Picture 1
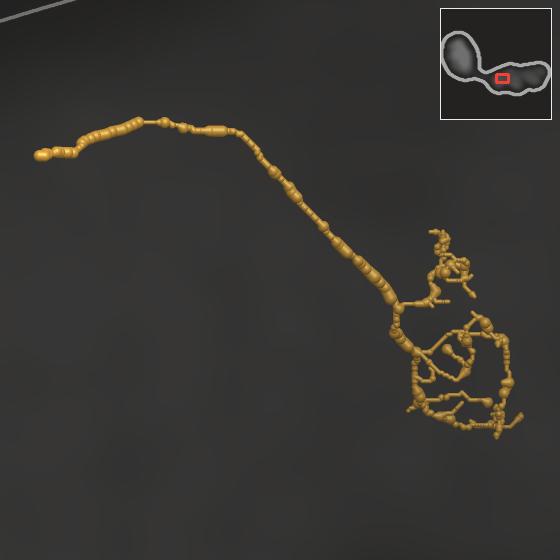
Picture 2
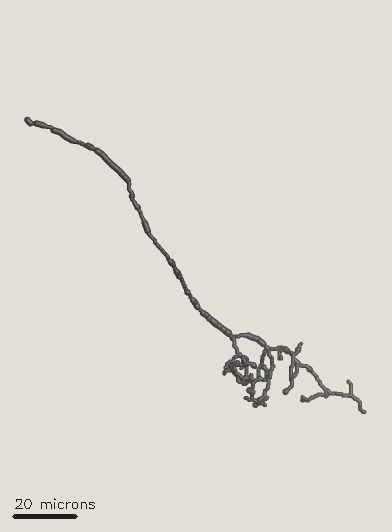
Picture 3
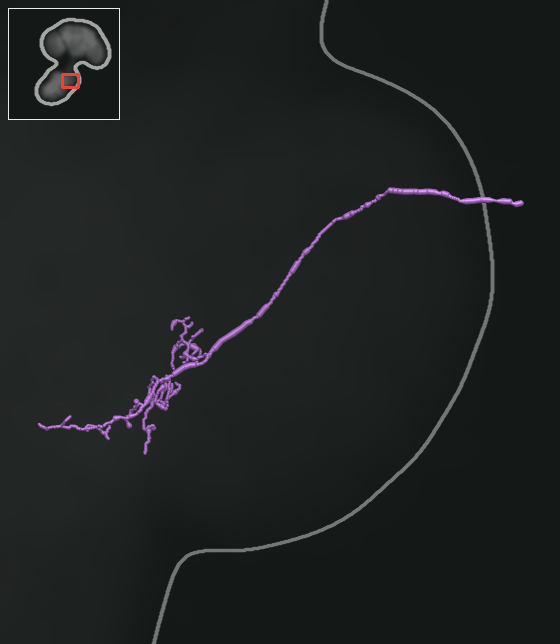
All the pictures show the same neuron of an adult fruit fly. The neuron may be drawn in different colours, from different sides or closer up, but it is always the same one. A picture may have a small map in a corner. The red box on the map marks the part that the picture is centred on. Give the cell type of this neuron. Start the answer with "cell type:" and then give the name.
cell type: SNta04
